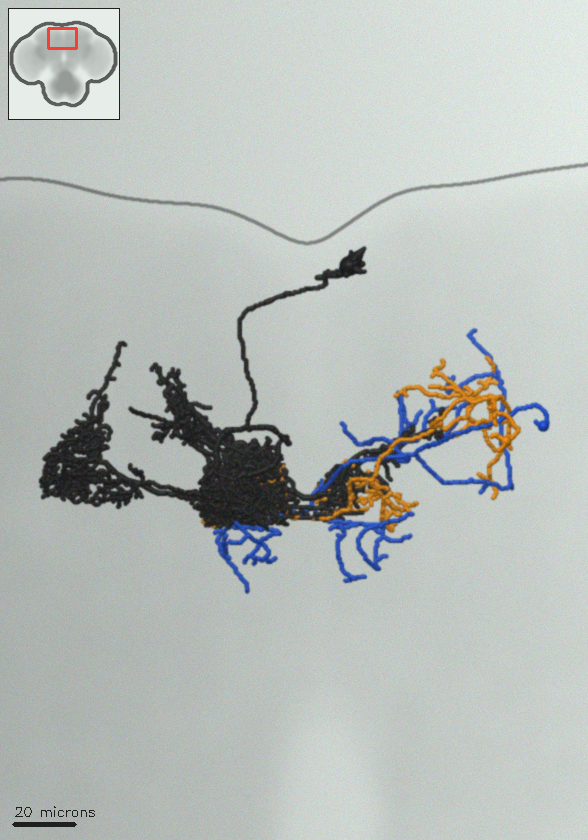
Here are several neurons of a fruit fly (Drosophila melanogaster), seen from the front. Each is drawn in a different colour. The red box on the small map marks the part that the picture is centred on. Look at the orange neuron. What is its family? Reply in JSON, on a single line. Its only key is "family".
{"family": "class DAN"}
